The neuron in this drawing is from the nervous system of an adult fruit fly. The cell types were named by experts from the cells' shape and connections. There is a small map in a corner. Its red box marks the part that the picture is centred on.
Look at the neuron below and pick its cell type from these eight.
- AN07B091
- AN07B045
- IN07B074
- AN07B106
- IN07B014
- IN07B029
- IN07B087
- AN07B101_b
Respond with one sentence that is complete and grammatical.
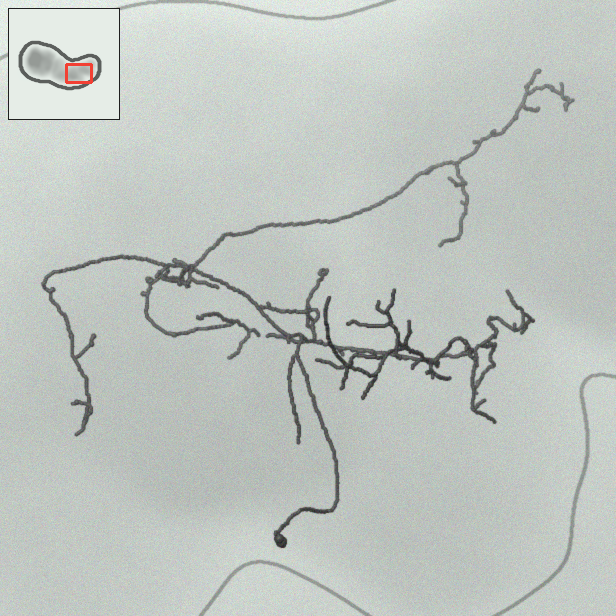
This neuron is categorized as cell type IN07B074.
